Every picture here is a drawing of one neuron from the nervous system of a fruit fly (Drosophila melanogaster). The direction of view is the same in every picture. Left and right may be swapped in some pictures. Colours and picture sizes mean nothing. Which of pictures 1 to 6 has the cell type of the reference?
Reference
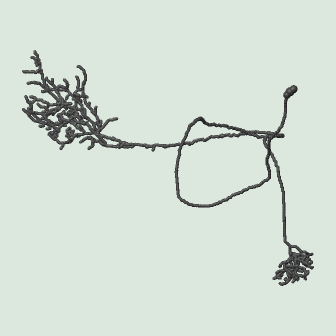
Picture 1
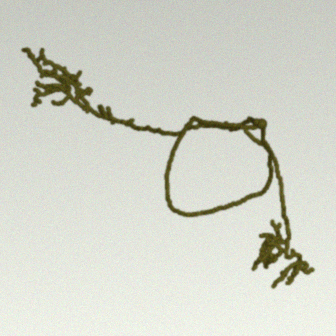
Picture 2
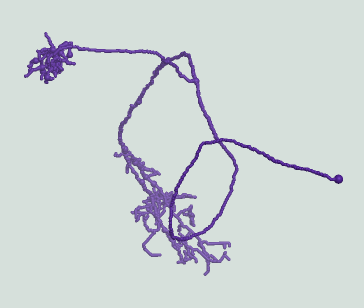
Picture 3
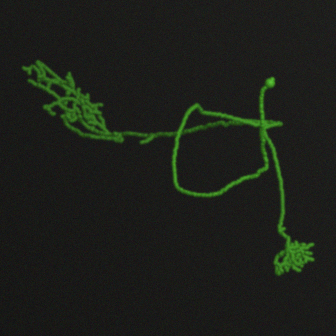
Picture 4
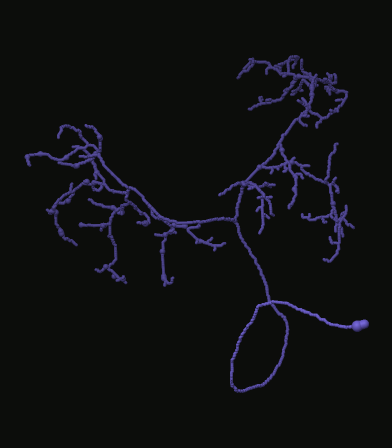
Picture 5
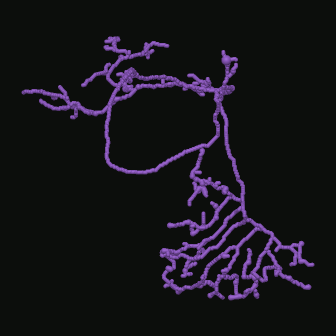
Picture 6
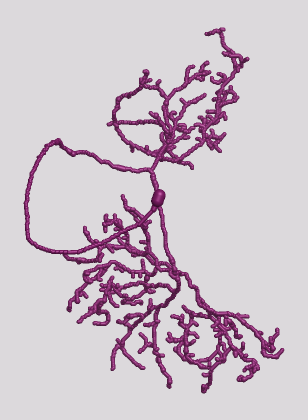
3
